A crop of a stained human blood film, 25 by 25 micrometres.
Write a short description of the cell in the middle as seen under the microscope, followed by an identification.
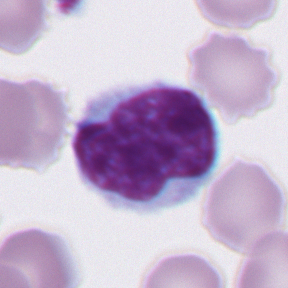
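Roughly round and smooth at its outer edge, the cell measures about 12 micrometres across. Its nucleus, about 12 by 10 micrometres, fills about 80% of the cell's area and has an irregular outline with shallow notches or folds. The chromatin is dark purple and coarsely clumped, with small paler patches between the clumps. The cytoplasm is a thin pale greyish-blue rim. This is a typical lymphocyte.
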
